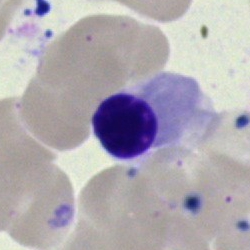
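Erythroblast. Look first at the nucleus, which sits to the left, with most of the cytoplasm lying to its right. Its chromatin is very dark purple and dense, hiding most of the detail inside. You will not find any nucleoli. Now follow the cytoplasm toward the upper right, where it spreads out with an irregular, uneven border.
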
